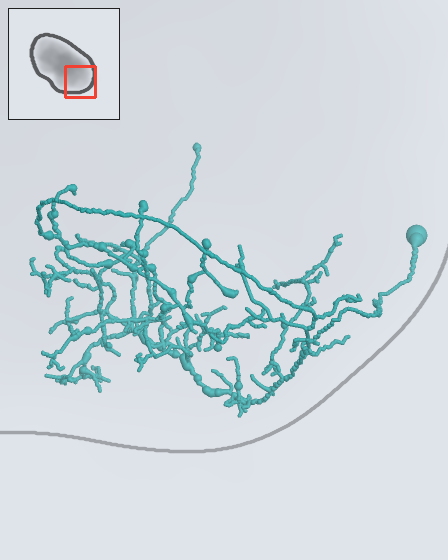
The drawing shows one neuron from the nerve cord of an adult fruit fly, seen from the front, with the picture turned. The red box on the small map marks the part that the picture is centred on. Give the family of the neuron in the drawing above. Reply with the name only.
hemilineage 09A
